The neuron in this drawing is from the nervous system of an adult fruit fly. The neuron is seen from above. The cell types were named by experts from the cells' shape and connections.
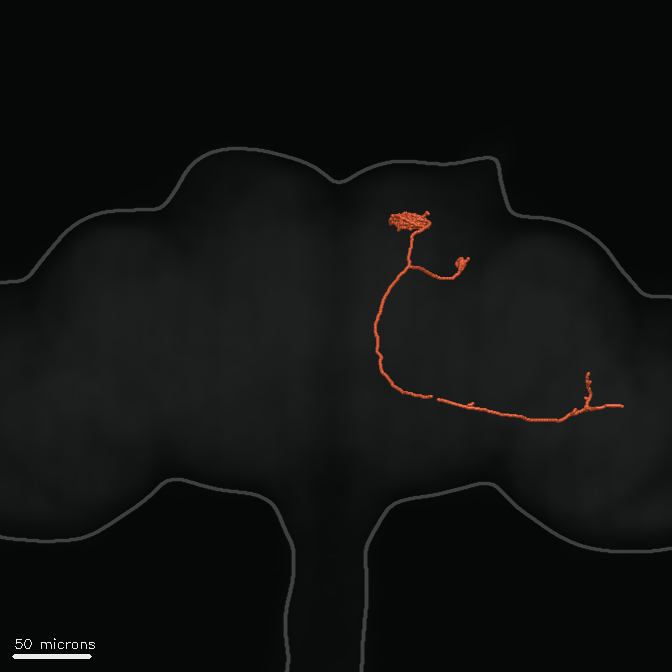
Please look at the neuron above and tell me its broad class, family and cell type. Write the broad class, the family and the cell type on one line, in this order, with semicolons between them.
central-brain intrinsic neuron; hemilineage ALlv1; VM4_lvPN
